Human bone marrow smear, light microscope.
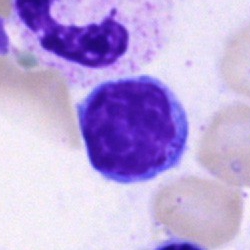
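Lymphocyte (central cell) with a round, smooth outline. The chromatin is clumped, its darker masses separated by paler areas. A thin rim of deep blue cytoplasm surrounds the nucleus and is widest on the right side of the cell.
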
